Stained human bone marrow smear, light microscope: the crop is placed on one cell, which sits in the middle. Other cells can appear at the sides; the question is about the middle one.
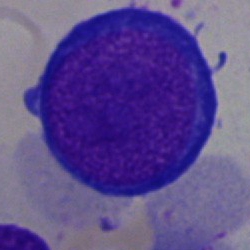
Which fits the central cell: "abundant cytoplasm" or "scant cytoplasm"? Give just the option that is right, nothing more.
Scant cytoplasm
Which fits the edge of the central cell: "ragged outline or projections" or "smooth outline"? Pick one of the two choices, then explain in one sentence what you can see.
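Ragged outline or projections. A small rounded bleb projects from the left edge of the cell.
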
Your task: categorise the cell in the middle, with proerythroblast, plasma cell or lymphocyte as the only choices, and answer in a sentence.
The target cell in the middle of the crop is a proerythroblast.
